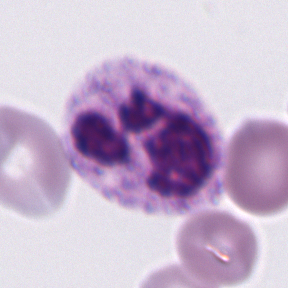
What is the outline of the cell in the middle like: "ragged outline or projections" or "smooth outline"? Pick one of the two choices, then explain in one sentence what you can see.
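Smooth outline. The cell outline is smooth and roughly oval without surface projections.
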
